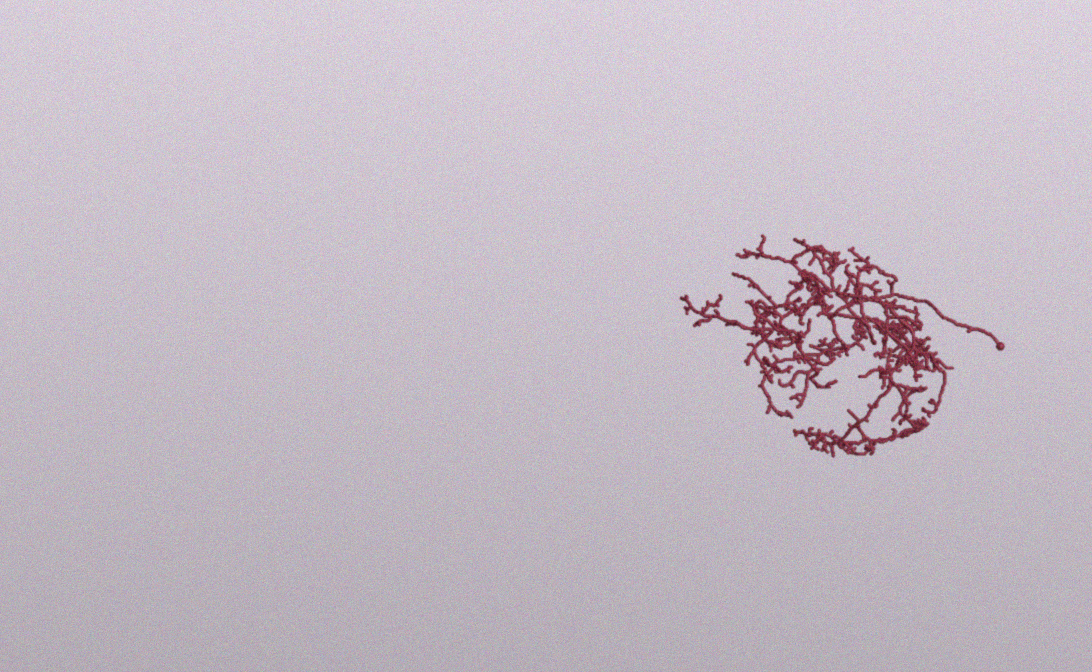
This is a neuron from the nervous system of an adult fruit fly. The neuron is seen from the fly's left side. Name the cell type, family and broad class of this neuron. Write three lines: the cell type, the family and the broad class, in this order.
IN20A.22A007
hemilineage 20A.22A
nerve-cord intrinsic neuron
